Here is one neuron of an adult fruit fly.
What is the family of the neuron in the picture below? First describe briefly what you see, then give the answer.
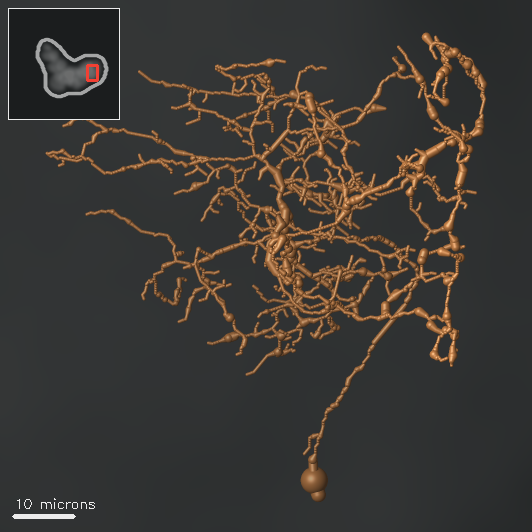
The cell body can be seen at the bottom of the picture. From top to bottom in the picture it spans about 75 microns. The picture shows more than a hundred branch ends. This is a central-brain intrinsic neuron. Its family is hemilineage VLPl&p1_lateral.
